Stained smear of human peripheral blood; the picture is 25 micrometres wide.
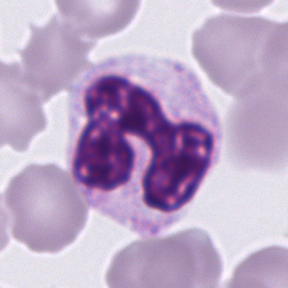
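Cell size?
About 16 by 14 micrometres.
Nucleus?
Bend opens toward the bottom of the cell; chromatin dense, dark purple, broken by small pale patches.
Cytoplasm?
Pale pinkish-lilac, fine pink-violet granules scattered evenly throughout.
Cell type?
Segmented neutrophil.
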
